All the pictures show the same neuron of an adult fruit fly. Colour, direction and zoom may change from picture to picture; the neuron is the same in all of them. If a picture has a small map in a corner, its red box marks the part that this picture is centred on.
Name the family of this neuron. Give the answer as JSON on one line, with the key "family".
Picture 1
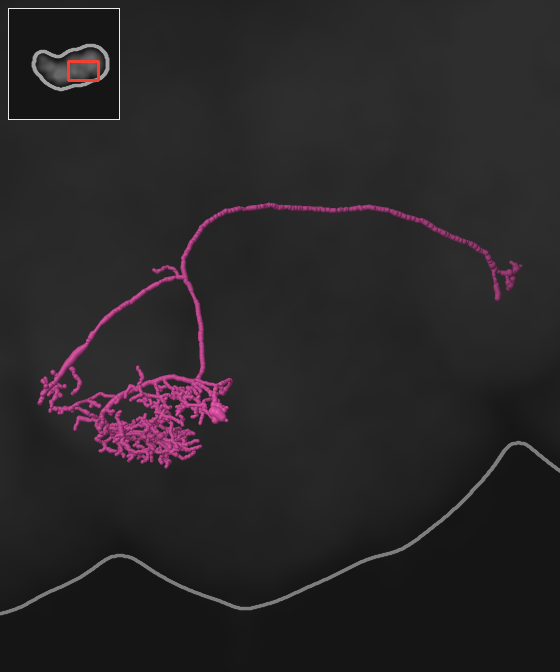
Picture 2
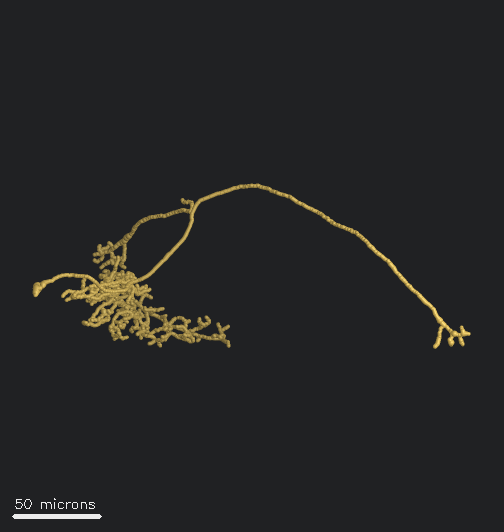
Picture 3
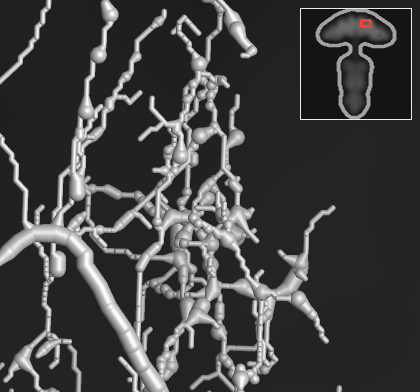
{"family": "hemilineage ALl1_ventral"}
